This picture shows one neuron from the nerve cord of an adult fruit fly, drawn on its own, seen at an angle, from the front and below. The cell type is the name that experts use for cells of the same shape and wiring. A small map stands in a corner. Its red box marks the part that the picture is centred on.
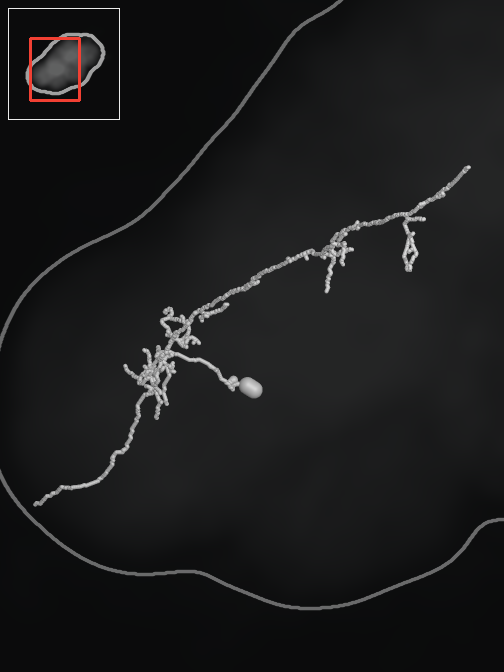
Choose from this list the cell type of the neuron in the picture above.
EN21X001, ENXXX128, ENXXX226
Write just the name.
ENXXX226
